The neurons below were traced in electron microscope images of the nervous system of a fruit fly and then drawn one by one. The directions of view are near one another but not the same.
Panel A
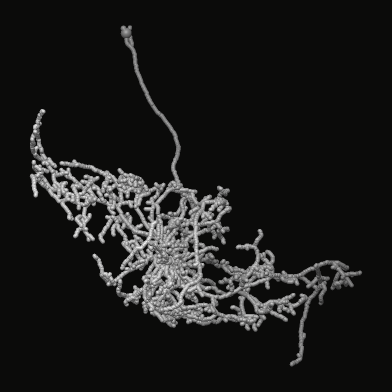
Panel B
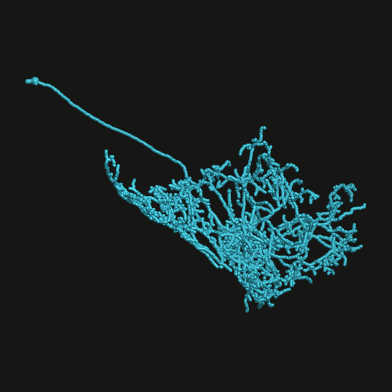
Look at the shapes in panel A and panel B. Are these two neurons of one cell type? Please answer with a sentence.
They are of the same cell type.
